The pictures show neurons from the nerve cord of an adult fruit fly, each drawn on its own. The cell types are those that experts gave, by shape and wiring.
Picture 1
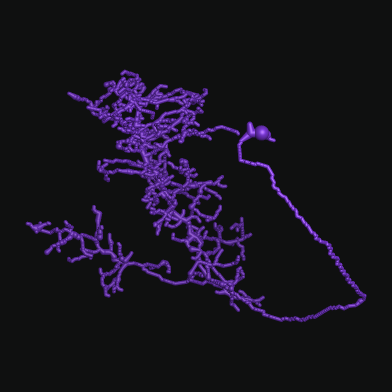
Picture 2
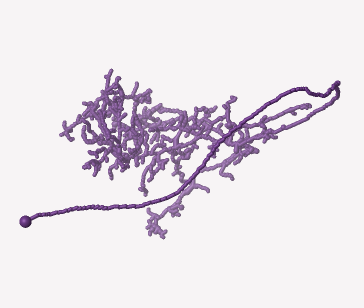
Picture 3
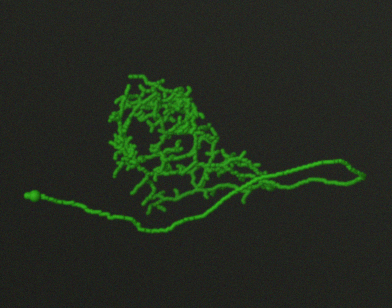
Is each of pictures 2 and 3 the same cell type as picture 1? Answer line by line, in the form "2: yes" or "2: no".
2: yes
3: no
